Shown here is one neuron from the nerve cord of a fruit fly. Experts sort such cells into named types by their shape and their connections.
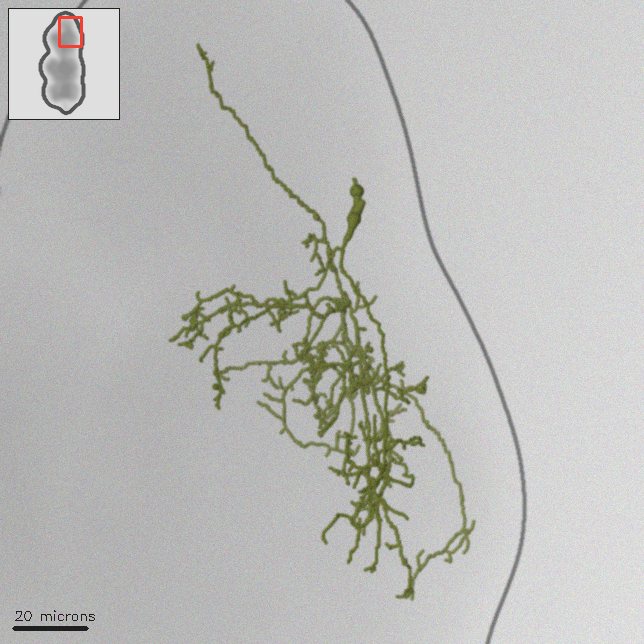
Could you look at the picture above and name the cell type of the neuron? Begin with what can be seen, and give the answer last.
From top to bottom in the picture it spans about 150 microns. In this view it is taller than it is wide. This is a motor neuron of the nerve cord. Its cell type is MNhl60.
